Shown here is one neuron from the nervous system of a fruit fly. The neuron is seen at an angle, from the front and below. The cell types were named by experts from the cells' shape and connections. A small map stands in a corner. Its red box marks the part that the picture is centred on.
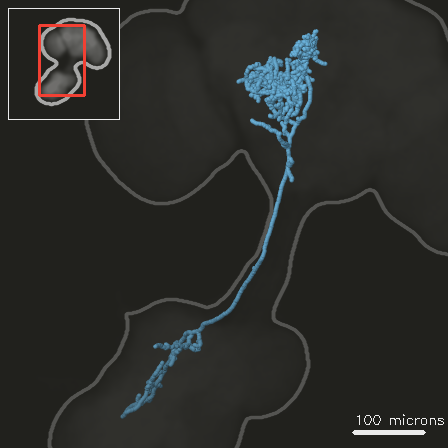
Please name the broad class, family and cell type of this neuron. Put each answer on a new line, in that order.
descending neuron
hemilineage PSp2
DNpe016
